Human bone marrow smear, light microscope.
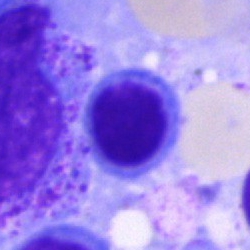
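Erythroblast, central cell, stained bone marrow smear. Outline round, smooth. Nucleus fills most of cell; chromatin deep, dark purple throughout. Narrow rim of blue cytoplasm.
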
